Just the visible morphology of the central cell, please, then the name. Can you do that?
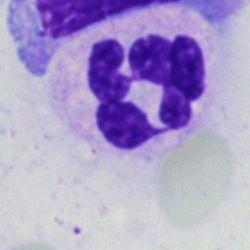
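Look first at the outline: roughly round and smooth. Now the chromatin, which is dense and dark purple, with no nucleoli to be seen in the nucleus. This cell is a segmented neutrophil.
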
